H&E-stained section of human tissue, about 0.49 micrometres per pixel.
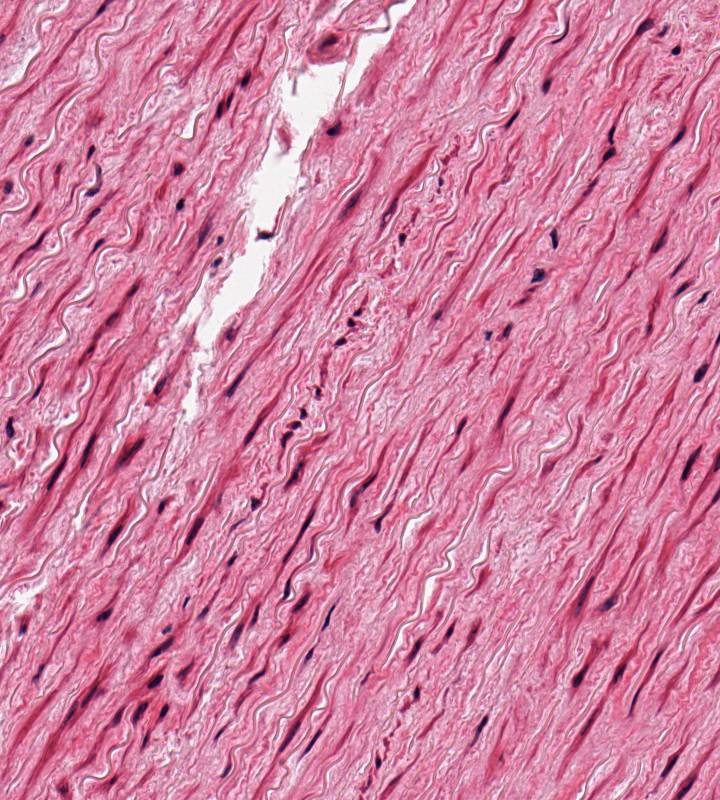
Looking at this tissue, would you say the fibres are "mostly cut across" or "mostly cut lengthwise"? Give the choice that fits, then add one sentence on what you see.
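Mostly cut lengthwise. Parallel fibres fill the whole field and run diagonally from lower left to upper right.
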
